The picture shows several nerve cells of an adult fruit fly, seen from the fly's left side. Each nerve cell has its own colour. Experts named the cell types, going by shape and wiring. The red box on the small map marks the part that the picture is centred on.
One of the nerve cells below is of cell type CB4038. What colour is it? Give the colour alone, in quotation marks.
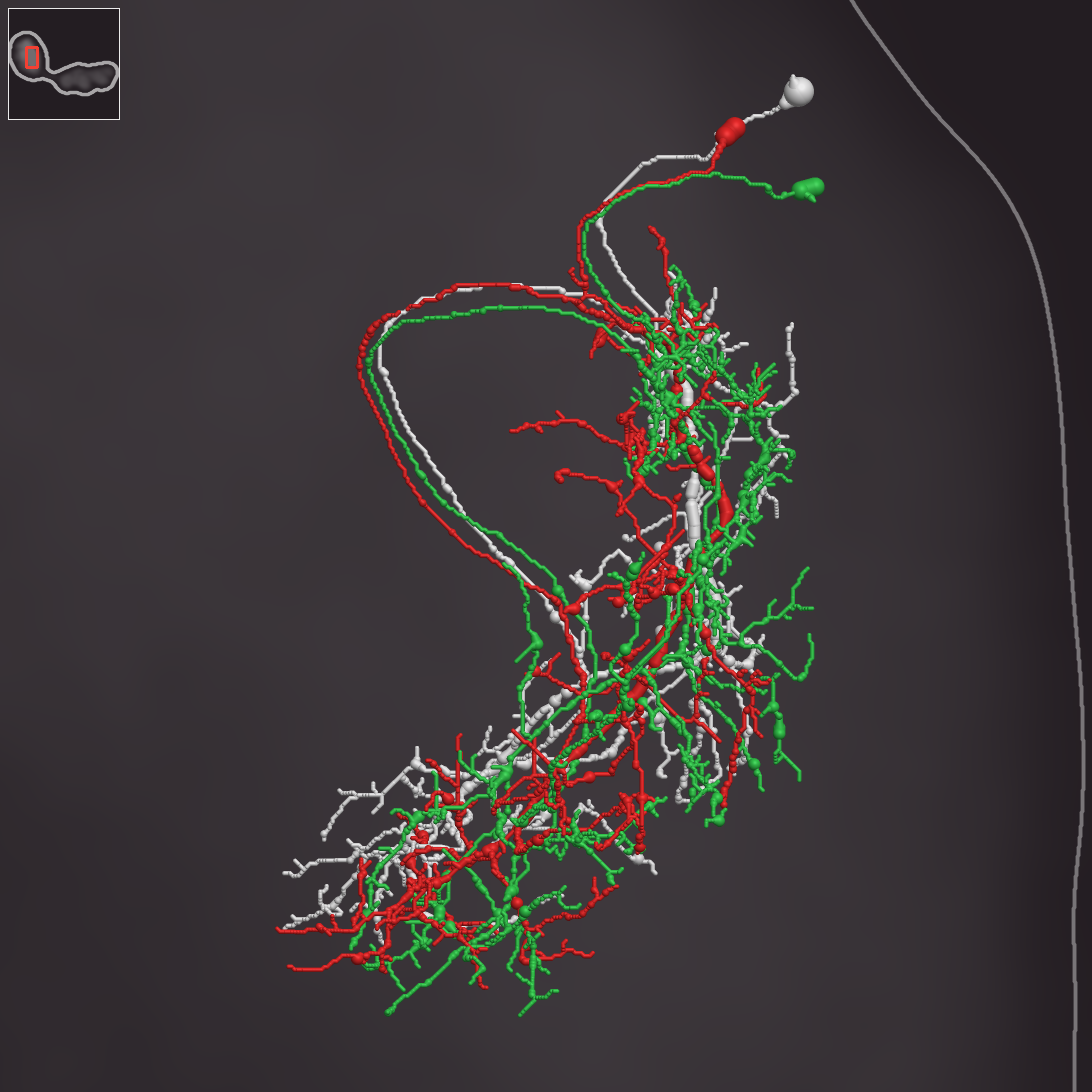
"red"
